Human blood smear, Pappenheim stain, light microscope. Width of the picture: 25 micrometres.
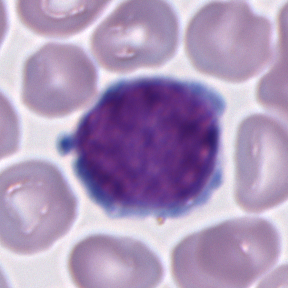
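Myeloblast, nucleated cell at centre of blood smear. Nucleus rounded, no indentation or lobes, filling about 80% of cell area. Chromatin dark purple, finely stippled, not coarsely clumped. Cytoplasm only a thin rim around nucleus. Small blue knob projecting from left cell edge.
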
